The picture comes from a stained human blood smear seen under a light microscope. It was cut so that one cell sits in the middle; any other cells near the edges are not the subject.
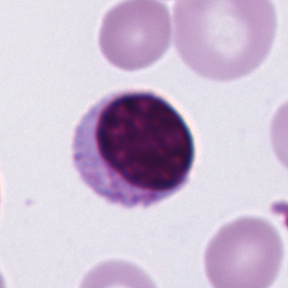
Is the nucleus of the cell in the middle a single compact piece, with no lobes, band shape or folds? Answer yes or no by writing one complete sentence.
Yes, it is a single compact round, oval or kidney-shaped nucleus that this cell has.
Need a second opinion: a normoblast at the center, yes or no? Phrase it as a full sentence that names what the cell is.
No, the cell in the middle is recognised as a typical lymphocyte rather than a normoblast.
